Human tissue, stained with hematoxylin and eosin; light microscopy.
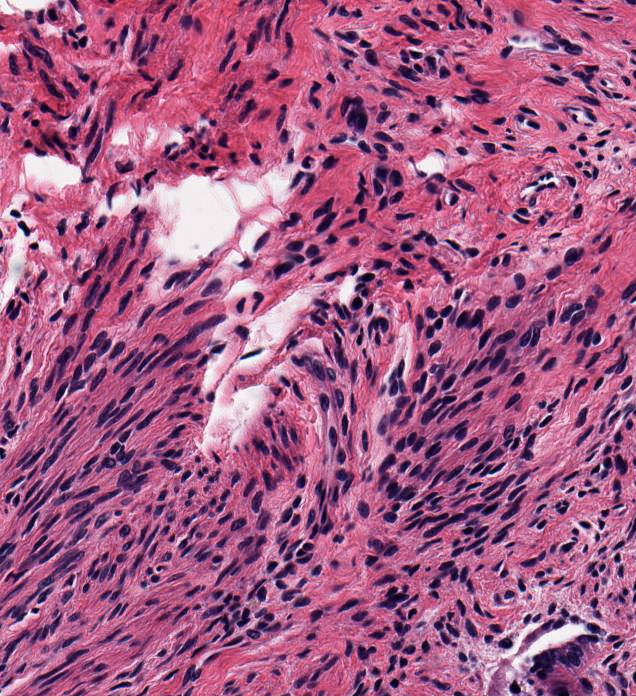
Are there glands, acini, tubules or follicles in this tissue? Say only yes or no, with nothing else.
No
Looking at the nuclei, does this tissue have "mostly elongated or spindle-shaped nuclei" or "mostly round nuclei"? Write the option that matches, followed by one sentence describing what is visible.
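Mostly elongated or spindle-shaped nuclei. The spindle cells have elongated, darkly stained nuclei.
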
